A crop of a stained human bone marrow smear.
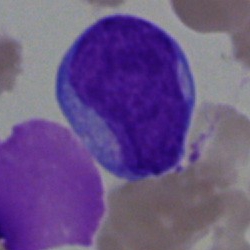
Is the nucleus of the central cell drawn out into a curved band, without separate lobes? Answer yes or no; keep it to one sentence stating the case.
No, the nucleus takes the form of a single compact round or oval mass.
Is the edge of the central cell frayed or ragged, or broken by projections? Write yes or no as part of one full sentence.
No, along its edge the cell is smooth rather than rough.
